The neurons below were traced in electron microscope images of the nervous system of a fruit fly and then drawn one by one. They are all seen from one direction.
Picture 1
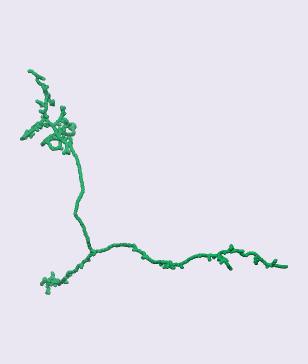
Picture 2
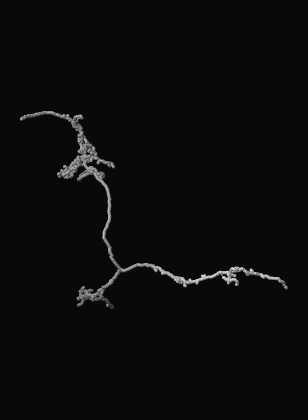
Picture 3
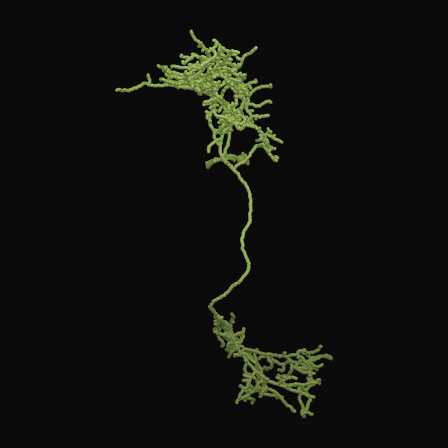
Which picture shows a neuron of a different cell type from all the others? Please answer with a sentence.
Picture 3 is the odd one out.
